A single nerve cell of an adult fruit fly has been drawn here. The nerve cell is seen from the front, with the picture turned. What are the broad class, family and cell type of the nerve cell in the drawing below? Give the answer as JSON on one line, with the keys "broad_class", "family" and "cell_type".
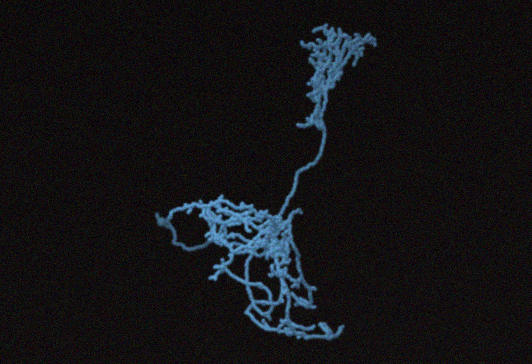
{"broad_class": "central-brain intrinsic neuron", "family": "hemilineage DM5_central", "cell_type": "LAL177"}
